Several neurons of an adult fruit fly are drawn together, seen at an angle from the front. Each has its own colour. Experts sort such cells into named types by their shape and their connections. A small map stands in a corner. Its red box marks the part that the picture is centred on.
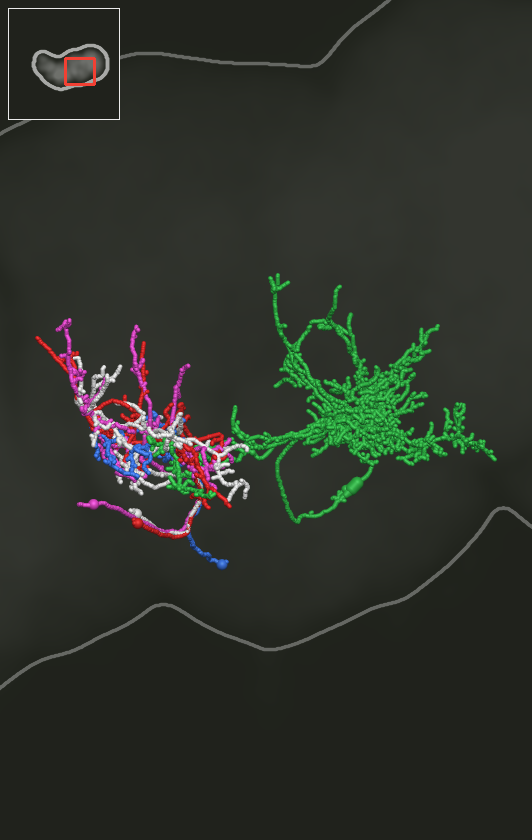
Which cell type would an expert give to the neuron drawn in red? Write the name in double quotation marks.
"CB2351"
